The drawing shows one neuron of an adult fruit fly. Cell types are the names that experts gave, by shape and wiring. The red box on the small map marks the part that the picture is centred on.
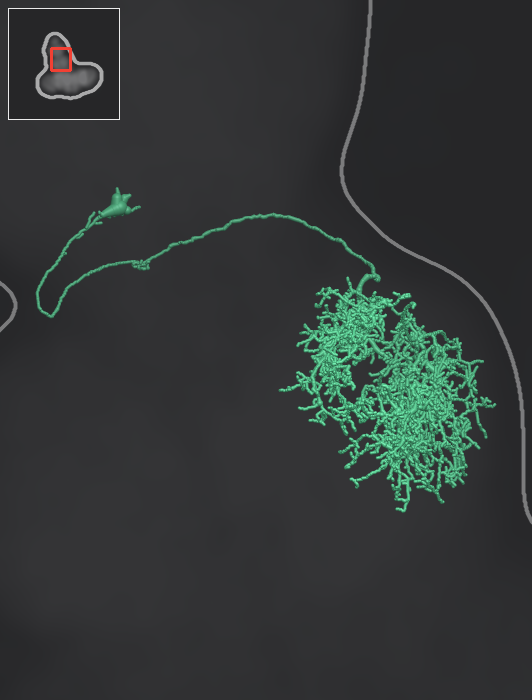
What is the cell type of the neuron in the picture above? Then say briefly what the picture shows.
It is of cell type IN19B012. This is a nerve-cord intrinsic neuron. As drawn here it is wider than it is tall.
